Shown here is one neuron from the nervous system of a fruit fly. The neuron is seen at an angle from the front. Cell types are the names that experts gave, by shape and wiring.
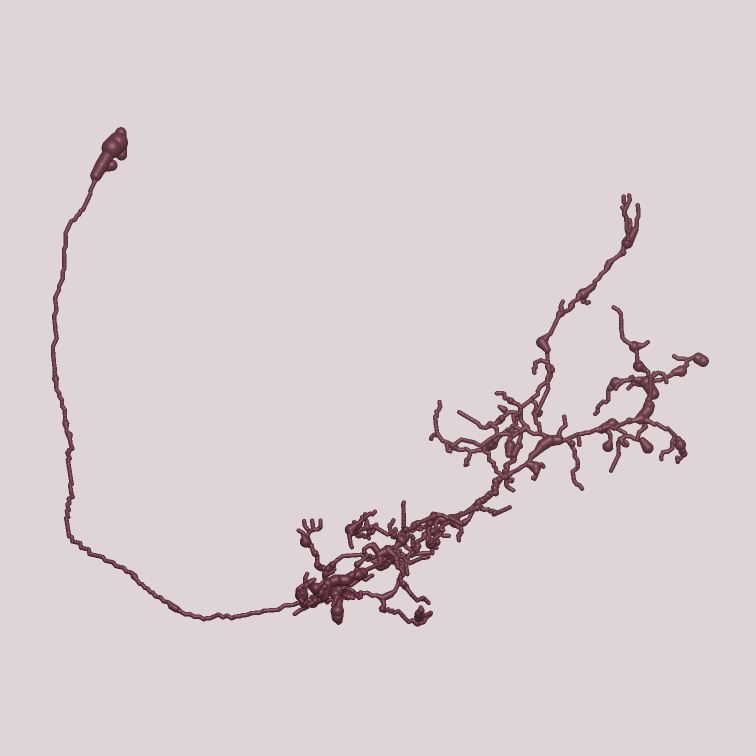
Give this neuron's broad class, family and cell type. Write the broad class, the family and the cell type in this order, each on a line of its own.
nerve-cord intrinsic neuron
hemilineage 09A
IN09A060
